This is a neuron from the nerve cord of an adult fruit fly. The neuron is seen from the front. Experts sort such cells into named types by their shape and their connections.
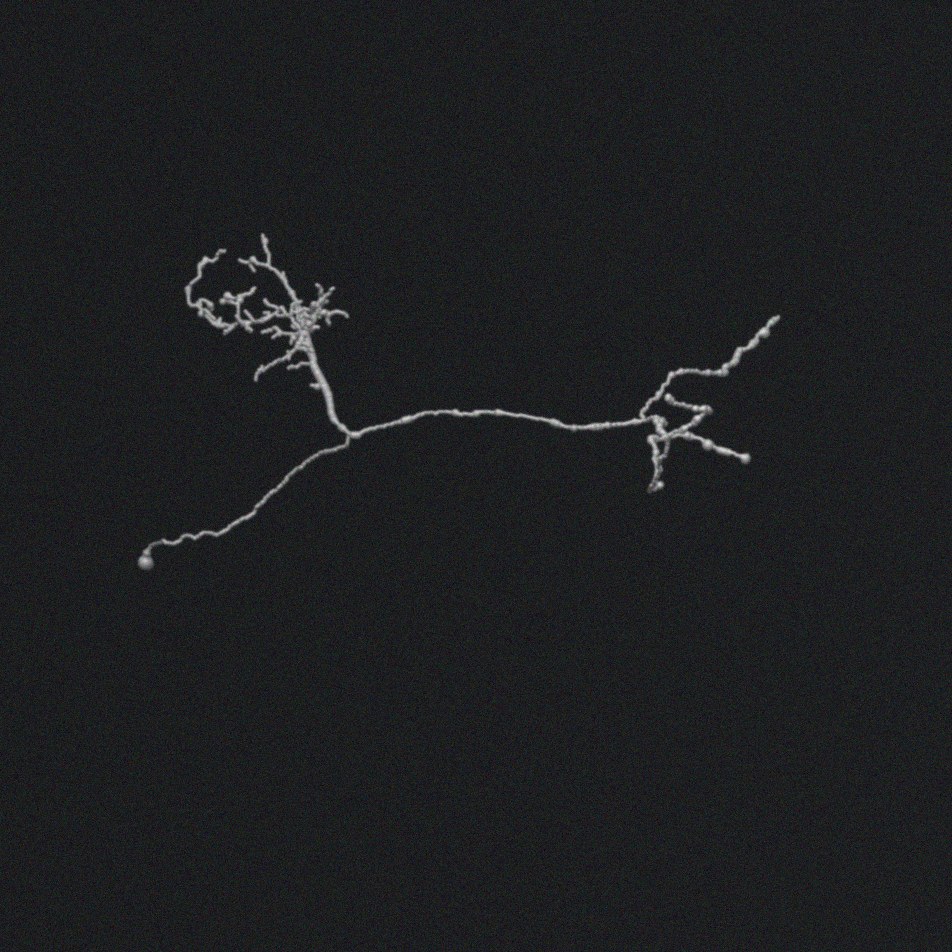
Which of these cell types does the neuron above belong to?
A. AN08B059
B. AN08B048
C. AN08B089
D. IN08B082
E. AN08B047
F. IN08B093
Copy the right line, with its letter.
D. IN08B082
